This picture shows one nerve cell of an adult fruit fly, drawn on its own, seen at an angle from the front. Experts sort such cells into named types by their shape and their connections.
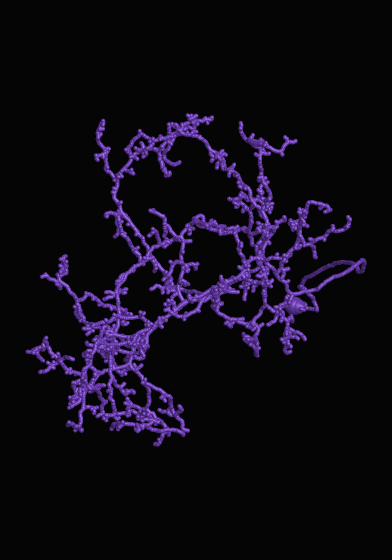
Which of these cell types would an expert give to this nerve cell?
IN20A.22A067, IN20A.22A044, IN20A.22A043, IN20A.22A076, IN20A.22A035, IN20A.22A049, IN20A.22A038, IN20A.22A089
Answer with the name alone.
IN20A.22A049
